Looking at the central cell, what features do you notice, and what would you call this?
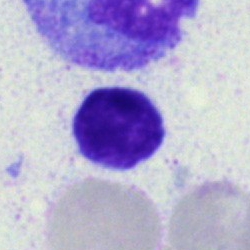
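Roughly round, this outline, though a few of its sides look slightly flattened. I can't make out any nucleolus in the nucleus. Nor is there a distinct rim of cytoplasm around it that I can see. No clear vacuoles, either. So I'd call this a lymphocyte.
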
